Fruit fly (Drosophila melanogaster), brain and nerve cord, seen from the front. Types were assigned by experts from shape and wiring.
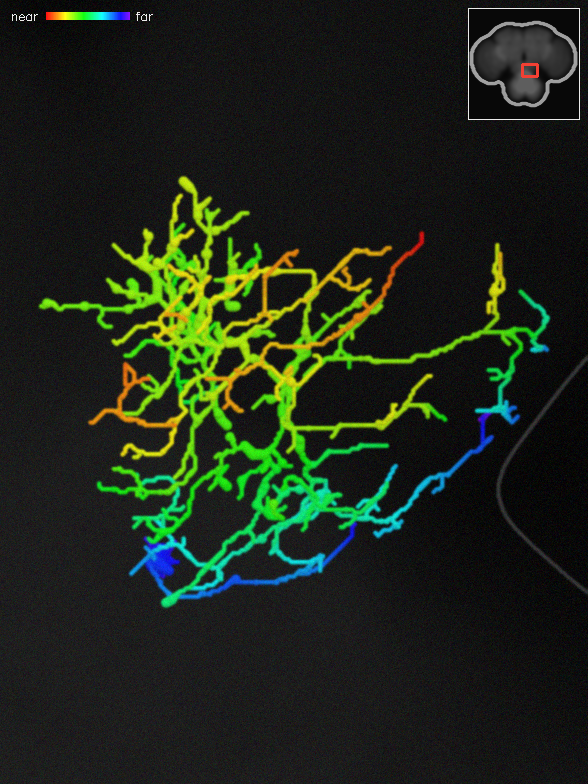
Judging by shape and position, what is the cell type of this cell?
GNG452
